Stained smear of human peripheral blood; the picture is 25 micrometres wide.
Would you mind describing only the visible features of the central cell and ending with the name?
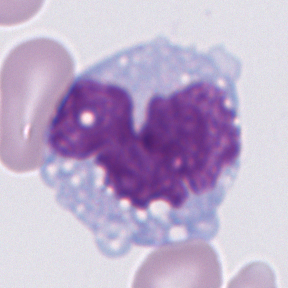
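Notice the deep notch entering the nucleus from above, splitting it into left and right halves. Many small clear vacuoles are scattered through the cytoplasm, with no distinct coloured granules. Its outline is irregular, with small rounded bulges along the lower edge. This is a monocyte.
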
